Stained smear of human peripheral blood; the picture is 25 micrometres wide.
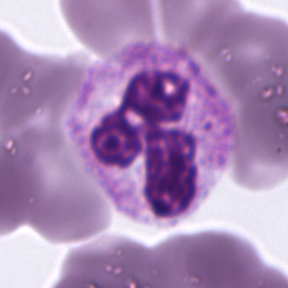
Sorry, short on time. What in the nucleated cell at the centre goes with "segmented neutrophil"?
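Looking at this segmented neutrophil, the first thing that goes with the name is the nucleus, divided into three lobes.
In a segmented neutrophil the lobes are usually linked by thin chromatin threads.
The chromatin itself is dark purple and coarsely clumped.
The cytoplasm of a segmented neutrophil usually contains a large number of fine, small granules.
That fits here too: plentiful pale lilac cytoplasm surrounds the nucleus, and it is filled with fine pink-violet granules.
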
